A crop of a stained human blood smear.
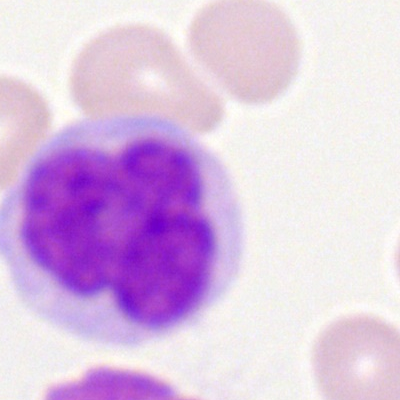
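Monocyte at the centre of the smear. Looking first at the nucleus, I see that it fills most of the cell. The cytoplasm around it is a pale lilac-blue. Searching that cytoplasm, I can make out no granules, and no vacuoles either.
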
